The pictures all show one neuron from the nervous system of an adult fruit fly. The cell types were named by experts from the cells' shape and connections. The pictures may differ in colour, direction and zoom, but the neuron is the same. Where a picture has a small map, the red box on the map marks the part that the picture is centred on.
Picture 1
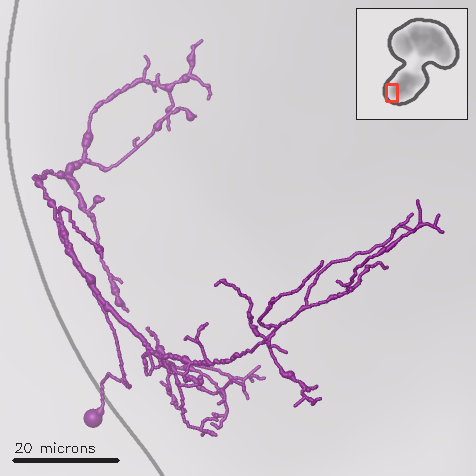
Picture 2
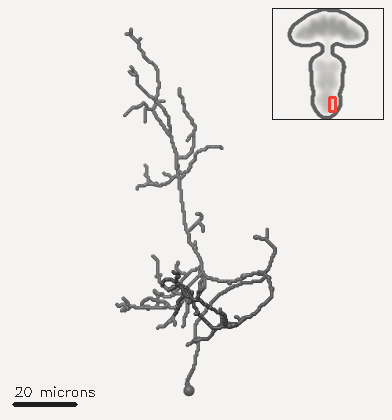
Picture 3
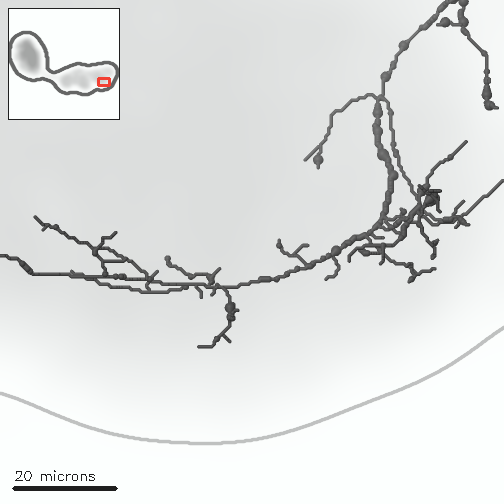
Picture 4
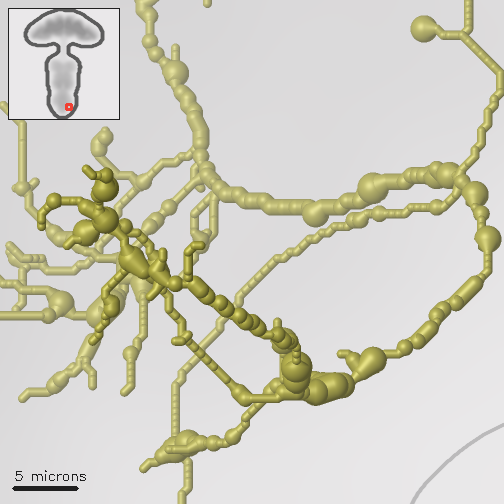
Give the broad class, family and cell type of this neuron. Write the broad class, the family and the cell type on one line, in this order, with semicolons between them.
nerve-cord intrinsic neuron; hemilineage 13A; IN13A067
